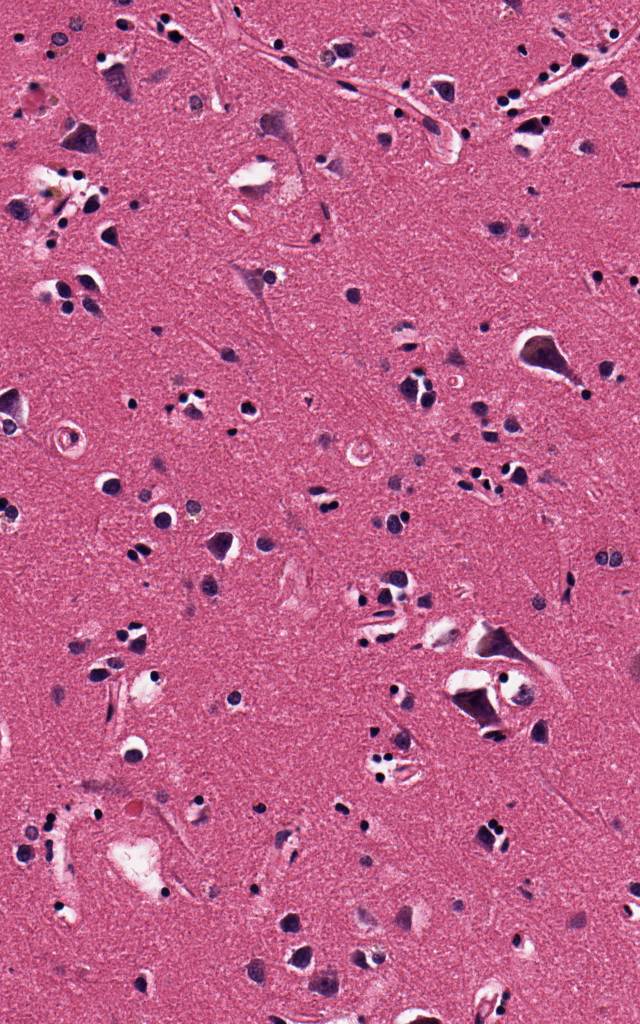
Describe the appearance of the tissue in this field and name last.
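Finely fibrillar pink background fills the field, cells scattered singly and in small groups. Large neurons have angular, triangular bodies tapering into processes, one prominent right of centre. Clusters of small dark nuclei sit beside larger cell bodies, notably lower right. This is cerebral cortex.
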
